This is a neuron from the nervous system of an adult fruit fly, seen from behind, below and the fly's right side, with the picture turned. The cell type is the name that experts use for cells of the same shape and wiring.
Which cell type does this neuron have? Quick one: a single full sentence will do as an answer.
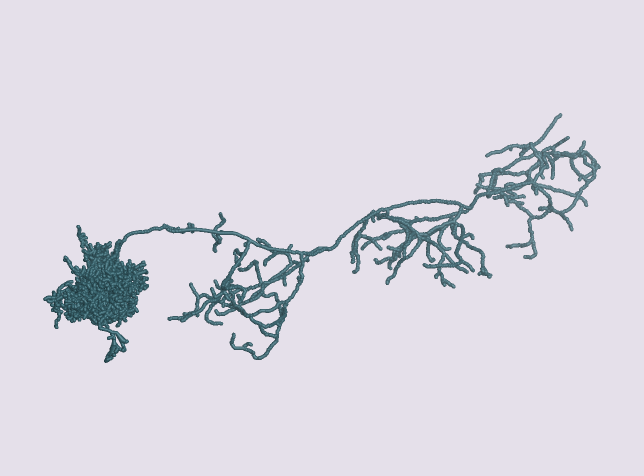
This neuron falls under the cell type INXXX025.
